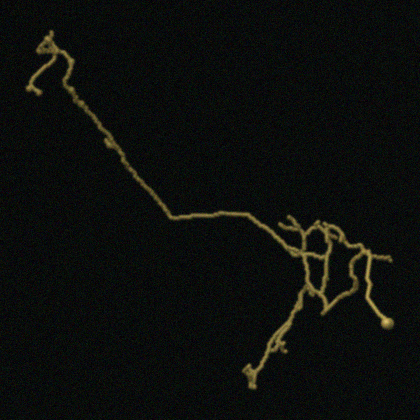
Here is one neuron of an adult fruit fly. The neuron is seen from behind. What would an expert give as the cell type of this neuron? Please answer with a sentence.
The cell type is FS3_d.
